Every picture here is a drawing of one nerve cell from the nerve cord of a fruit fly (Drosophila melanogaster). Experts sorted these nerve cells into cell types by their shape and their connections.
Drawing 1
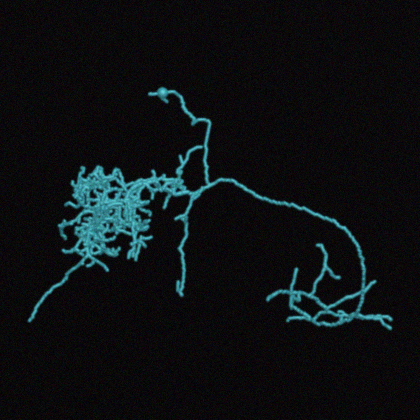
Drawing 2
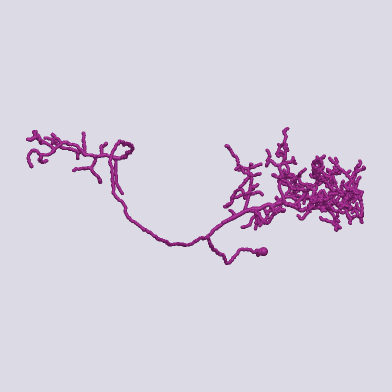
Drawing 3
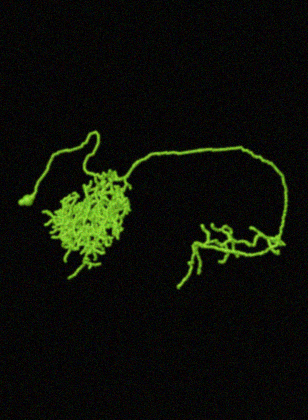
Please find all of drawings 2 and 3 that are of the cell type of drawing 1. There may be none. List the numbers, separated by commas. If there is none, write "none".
2, 3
